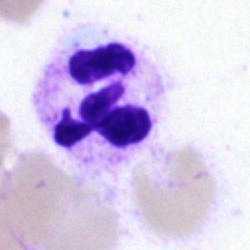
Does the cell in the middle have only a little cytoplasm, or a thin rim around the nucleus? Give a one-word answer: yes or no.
No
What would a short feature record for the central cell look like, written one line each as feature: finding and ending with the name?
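Outline: roughly round
Chromatin: dense, dark purple throughout
Nucleoli: none visible
Name: segmented neutrophil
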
